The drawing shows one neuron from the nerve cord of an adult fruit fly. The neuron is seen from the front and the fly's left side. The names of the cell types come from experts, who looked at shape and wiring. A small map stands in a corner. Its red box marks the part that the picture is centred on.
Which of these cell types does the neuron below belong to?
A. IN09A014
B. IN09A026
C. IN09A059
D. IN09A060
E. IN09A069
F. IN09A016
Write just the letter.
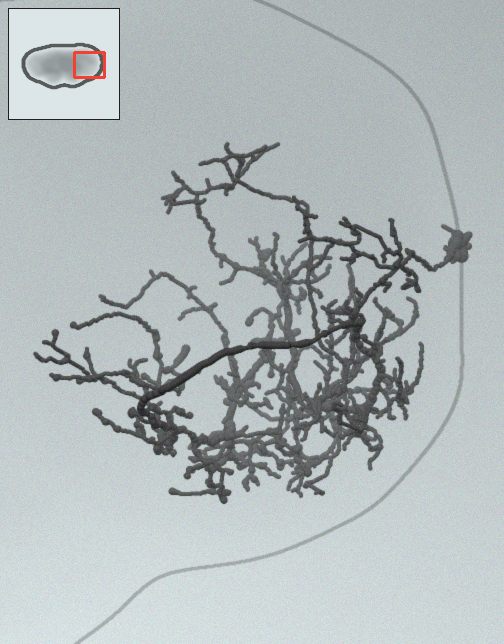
A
